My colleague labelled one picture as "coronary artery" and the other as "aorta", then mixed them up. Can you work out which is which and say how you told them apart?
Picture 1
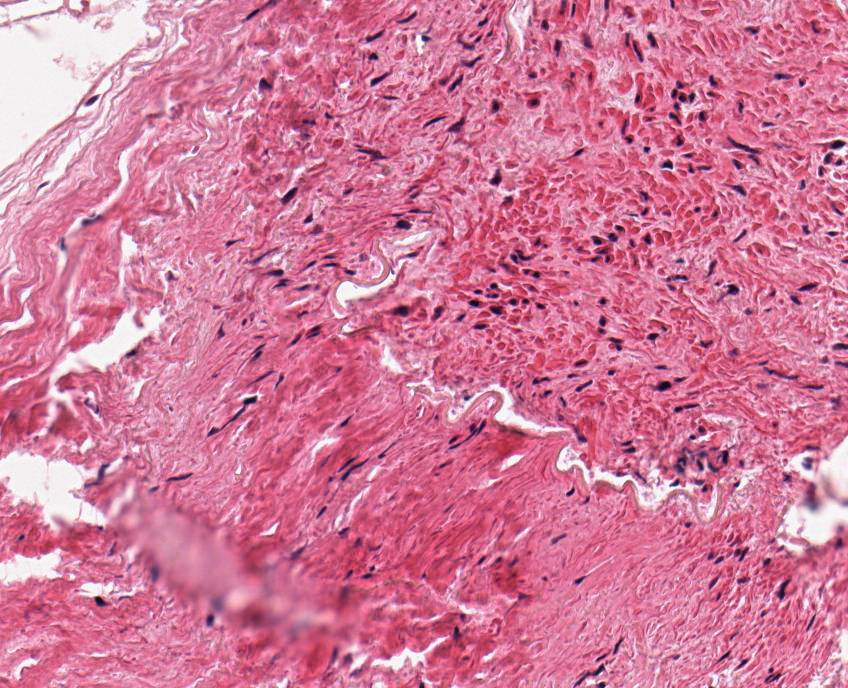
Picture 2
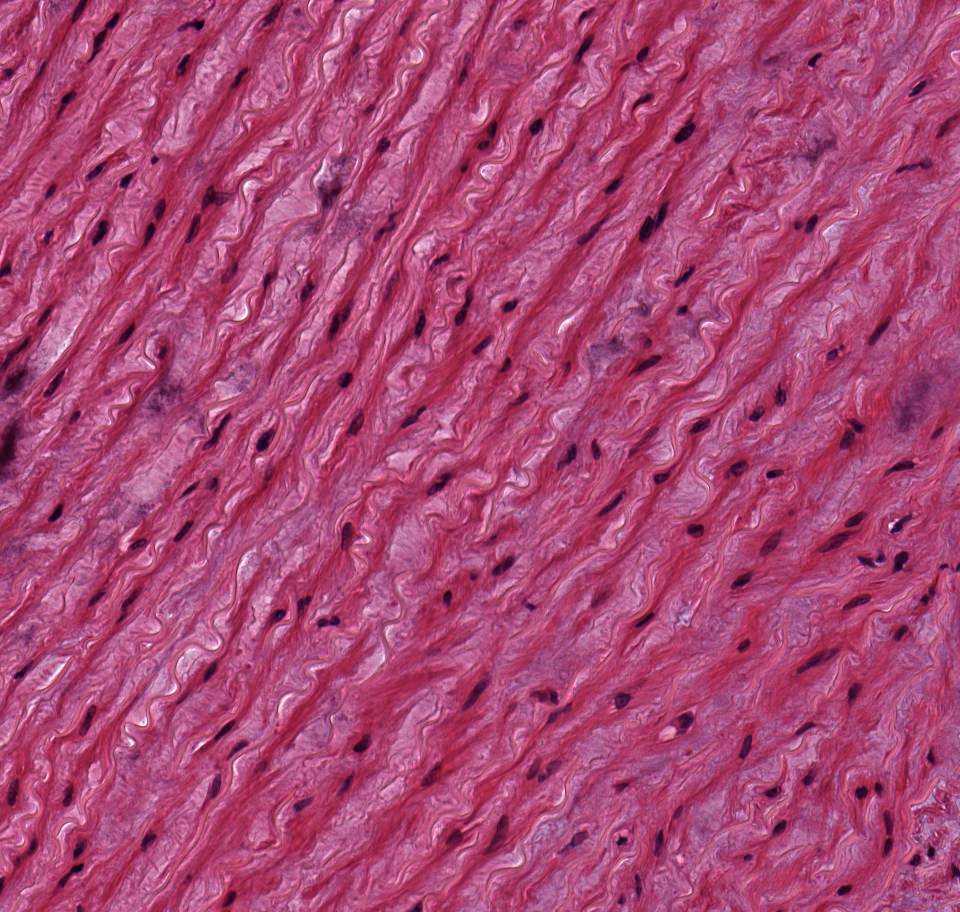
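Picture 1: coronary artery; picture 2: aorta.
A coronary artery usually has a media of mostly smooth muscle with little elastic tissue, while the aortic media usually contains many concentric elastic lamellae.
In picture 2, glassy, refractile lamellae with a tight wavy course alternate with deep red-pink bands, between which dark, spindle-shaped nuclei lie singly and evenly spaced along the layers. Picture 1 has a thin, wavy, glassy line bordered by a narrow clear cleft, running from the centre toward the lower right. Its upper right is most cellular, packed with eosinophilic profiles cut across; in the lower left, fibres run obliquely in parallel.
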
